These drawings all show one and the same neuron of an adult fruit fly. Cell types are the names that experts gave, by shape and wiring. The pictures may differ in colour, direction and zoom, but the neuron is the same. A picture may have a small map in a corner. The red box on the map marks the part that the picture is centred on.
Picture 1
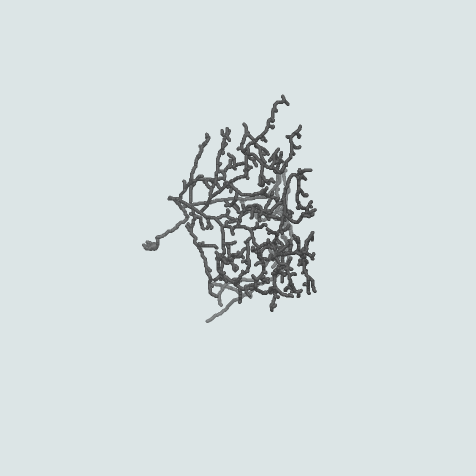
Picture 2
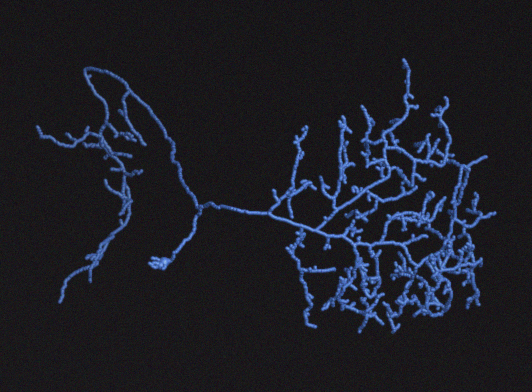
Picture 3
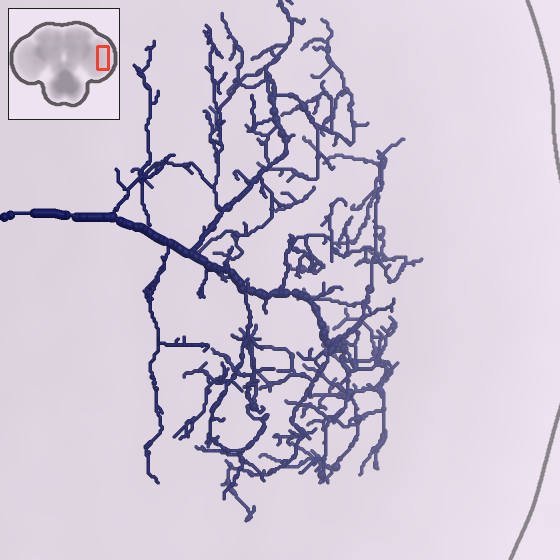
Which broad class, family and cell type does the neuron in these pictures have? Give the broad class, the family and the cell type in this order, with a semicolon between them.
visual projection neuron; MeVP; MeVP60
